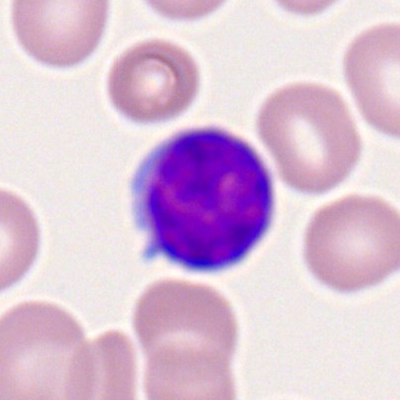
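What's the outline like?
Round.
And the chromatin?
Dense, deep purple, coarsely clumped.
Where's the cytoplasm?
Just a scant pale blue rim, mostly left of the nucleus, with a small tag projecting at the lower left.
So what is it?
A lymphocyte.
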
